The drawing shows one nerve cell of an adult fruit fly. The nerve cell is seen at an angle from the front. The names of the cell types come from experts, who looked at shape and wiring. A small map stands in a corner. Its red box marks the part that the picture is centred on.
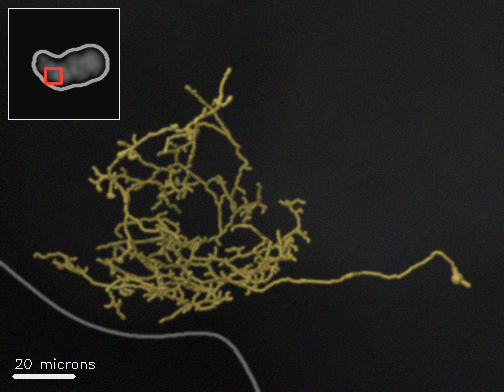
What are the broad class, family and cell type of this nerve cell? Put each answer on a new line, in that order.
nerve-cord intrinsic neuron
hemilineage 13B
IN13B029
